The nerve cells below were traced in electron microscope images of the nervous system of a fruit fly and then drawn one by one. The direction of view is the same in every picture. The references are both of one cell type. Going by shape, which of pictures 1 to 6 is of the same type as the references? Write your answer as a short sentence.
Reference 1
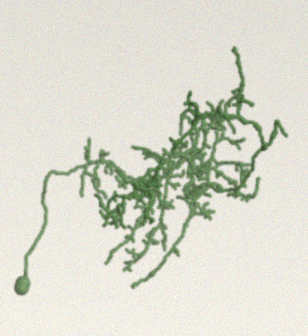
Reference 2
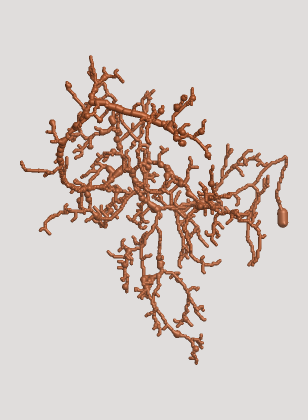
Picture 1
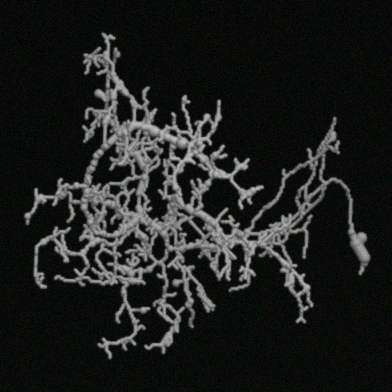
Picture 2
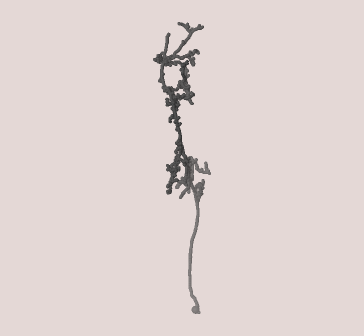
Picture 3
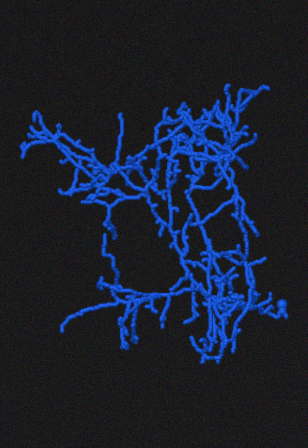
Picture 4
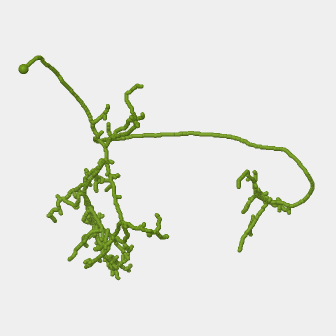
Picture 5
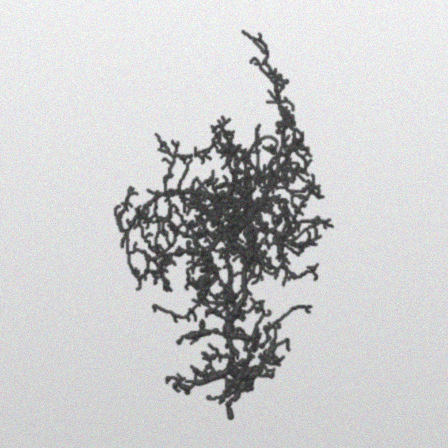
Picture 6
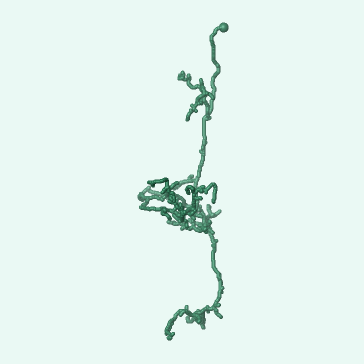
The nerve cell in picture 1 is of the same cell type.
